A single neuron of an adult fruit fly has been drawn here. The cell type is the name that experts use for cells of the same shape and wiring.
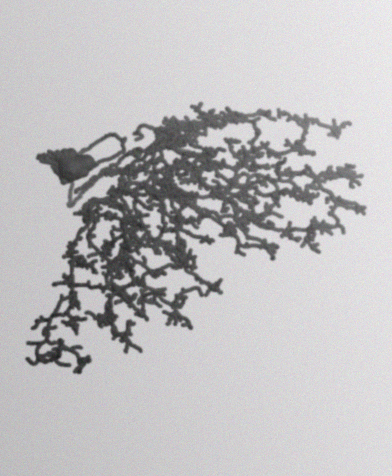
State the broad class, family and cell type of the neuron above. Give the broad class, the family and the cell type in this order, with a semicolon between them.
optic-lobe intrinsic neuron; Li; Li25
